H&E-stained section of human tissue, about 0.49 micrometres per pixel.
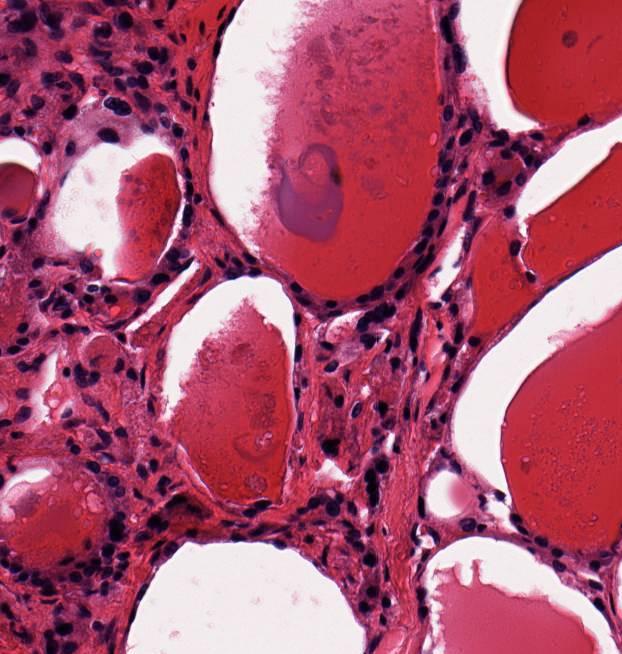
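Thyroid: rounded and oval follicles of varying size, the largest at the top centre and right edge. A single layer of flattened cells with dark, elongated nuclei lines each follicle. The cellular stroma between follicles holds many small dark nuclei, most crowded at the left, where follicles are smaller than in the centre and right.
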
